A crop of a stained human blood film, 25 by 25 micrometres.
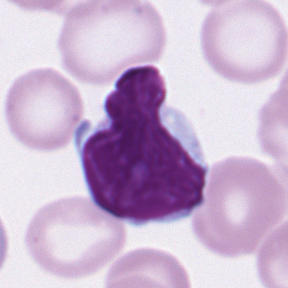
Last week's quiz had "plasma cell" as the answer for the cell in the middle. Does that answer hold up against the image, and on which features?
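Start with the nucleus: angular and irregular, with a knob-like bulge at the top and folds across its surface. Its chromatin is dark, dense purple throughout. The cytoplasm, free of granules, is only a scant pale blue rim, and that rim suits a typical lymphocyte, not a plasma cell.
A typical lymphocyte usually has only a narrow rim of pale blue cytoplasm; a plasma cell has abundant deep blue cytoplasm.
The nucleus also fills about 80% of the cell's area, speaking for the lymphocyte again.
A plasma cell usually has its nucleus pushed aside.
So this is a typical lymphocyte.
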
